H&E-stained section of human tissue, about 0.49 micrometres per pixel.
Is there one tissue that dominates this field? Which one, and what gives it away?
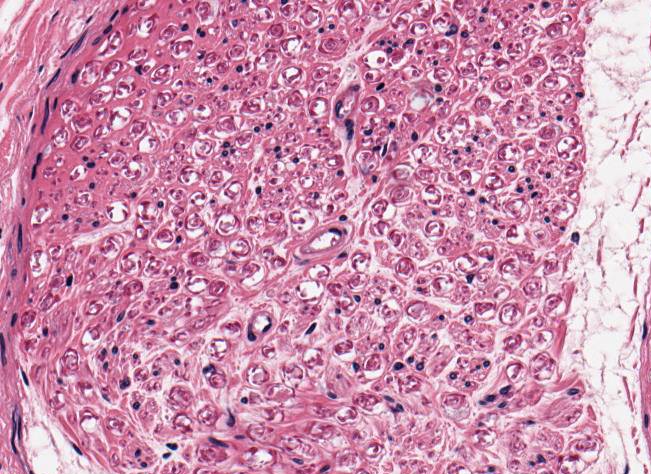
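Nerve fascicle, on two checks. First: one bundle of packed round profiles, cut across, fills most of the field, most with a pink core in a clear or pale ring. Second: small dark round to oval nuclei between them.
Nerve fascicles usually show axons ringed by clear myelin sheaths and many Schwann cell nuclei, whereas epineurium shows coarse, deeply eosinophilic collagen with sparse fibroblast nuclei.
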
